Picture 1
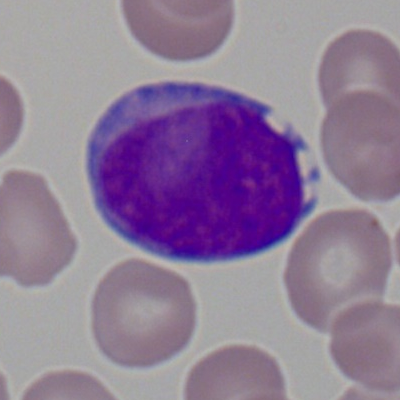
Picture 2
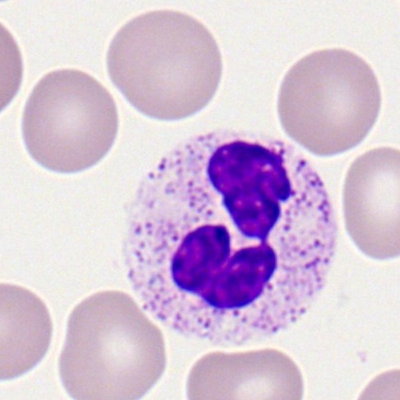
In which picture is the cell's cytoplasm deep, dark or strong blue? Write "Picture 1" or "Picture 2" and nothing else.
Picture 1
